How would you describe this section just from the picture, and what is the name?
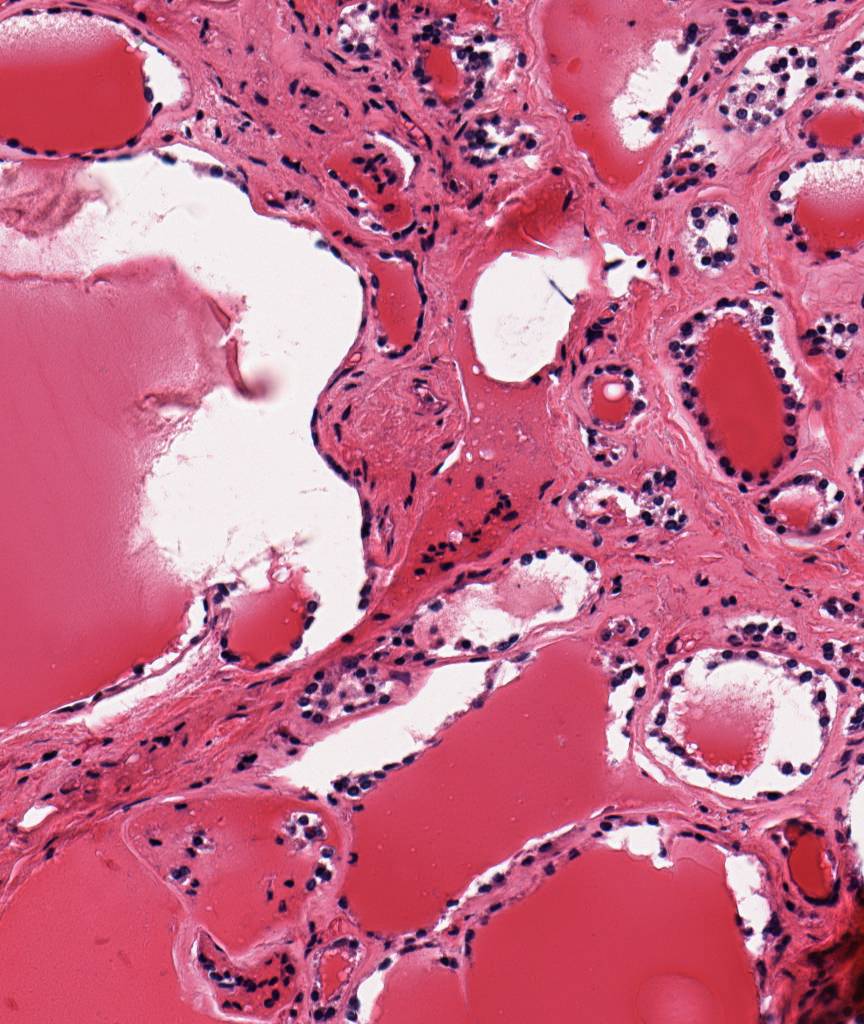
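Closed rounded follicles, size widely varying: largest at left and along bottom, smallest at upper right. Large follicles: single layer of flattened lining cells. Small upper-right follicles: cuboidal lining cells, round dark nuclei. Lining nuclei small, dark, evenly spaced. Thyroid.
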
